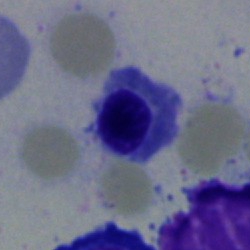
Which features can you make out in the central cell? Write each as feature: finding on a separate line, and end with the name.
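Outline: irregular, with small bumps and projections along the edge
Nucleus: off centre, toward the left side
Cytoplasm: widest on the upper right side
Granules: none distinct
Name: erythroblast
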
